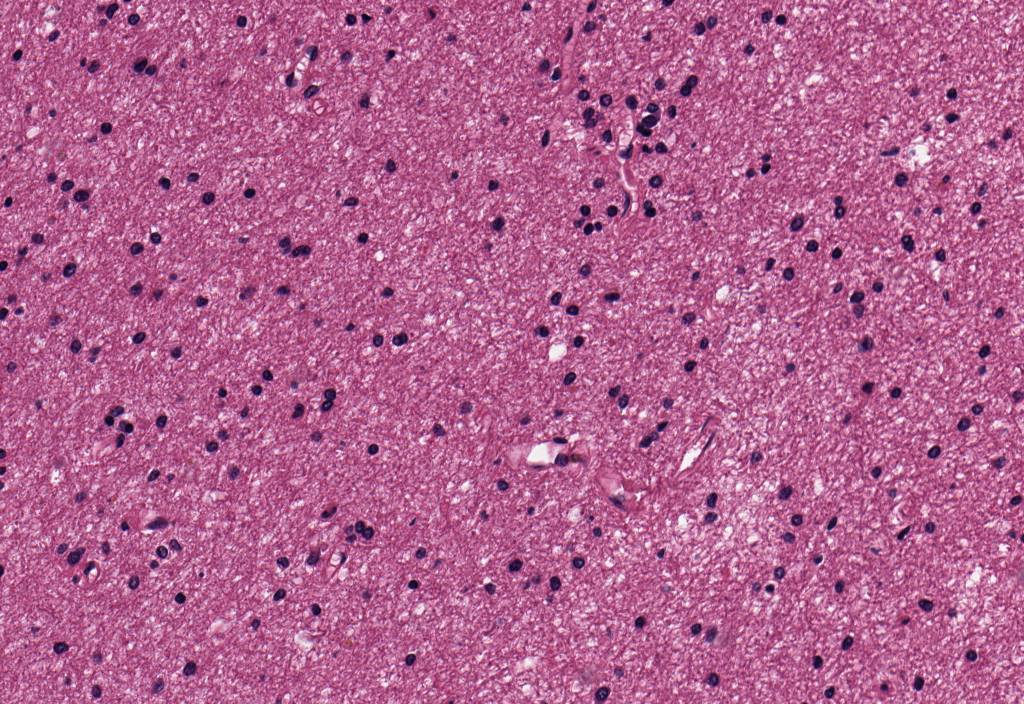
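Cerebral cortex. Small dark nuclei are scattered fairly evenly across the field without forming glands, layers or other units. Most are round, densely dark-staining and show little or no cytoplasm; some sit in a narrow clear halo. Near top centre, nuclei crowd around a small vessel.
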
